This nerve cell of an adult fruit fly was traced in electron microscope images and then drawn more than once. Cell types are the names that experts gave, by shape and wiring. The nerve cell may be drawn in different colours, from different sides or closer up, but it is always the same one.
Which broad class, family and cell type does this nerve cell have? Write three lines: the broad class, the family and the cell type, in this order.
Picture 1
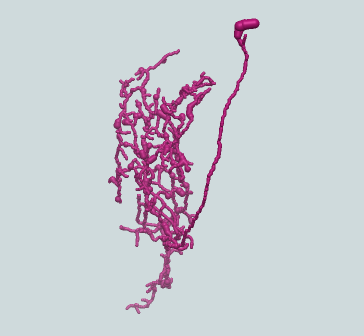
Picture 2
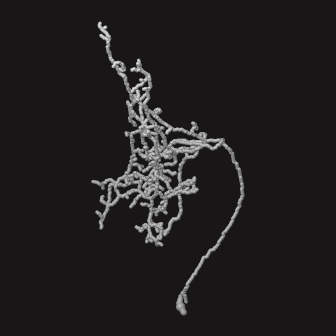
central-brain intrinsic neuron
hemilineage MD_SA1
GNG621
